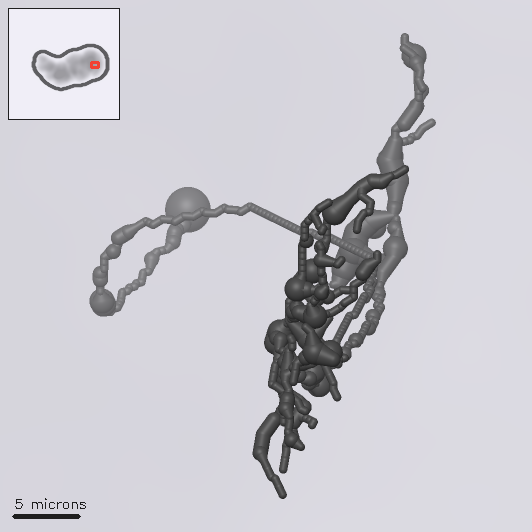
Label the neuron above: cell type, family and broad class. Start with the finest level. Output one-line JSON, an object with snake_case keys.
{"cell_type": "T5a", "family": "T", "broad_class": "optic-lobe intrinsic neuron"}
